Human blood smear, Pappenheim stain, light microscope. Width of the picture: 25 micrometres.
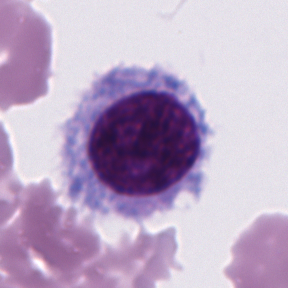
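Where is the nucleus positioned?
Off-centre, with the widest band of cytoplasm on its left side.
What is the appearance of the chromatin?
Dark purple and clumped, with paler patches between the clumps; no distinct nucleolus is visible.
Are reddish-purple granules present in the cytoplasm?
None are seen.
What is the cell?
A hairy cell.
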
